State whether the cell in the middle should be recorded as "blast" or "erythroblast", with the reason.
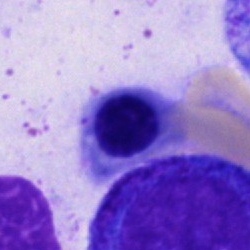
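This is an erythroblast, not a blast. Its chromatin is very dense and dark purple throughout the nucleus, and no nucleolus can be seen.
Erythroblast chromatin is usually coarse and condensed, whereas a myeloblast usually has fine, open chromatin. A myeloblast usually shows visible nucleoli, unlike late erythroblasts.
The cytoplasm is pale blue, and the nucleus sits toward the top of the cell, with more cytoplasm below it than above it.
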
